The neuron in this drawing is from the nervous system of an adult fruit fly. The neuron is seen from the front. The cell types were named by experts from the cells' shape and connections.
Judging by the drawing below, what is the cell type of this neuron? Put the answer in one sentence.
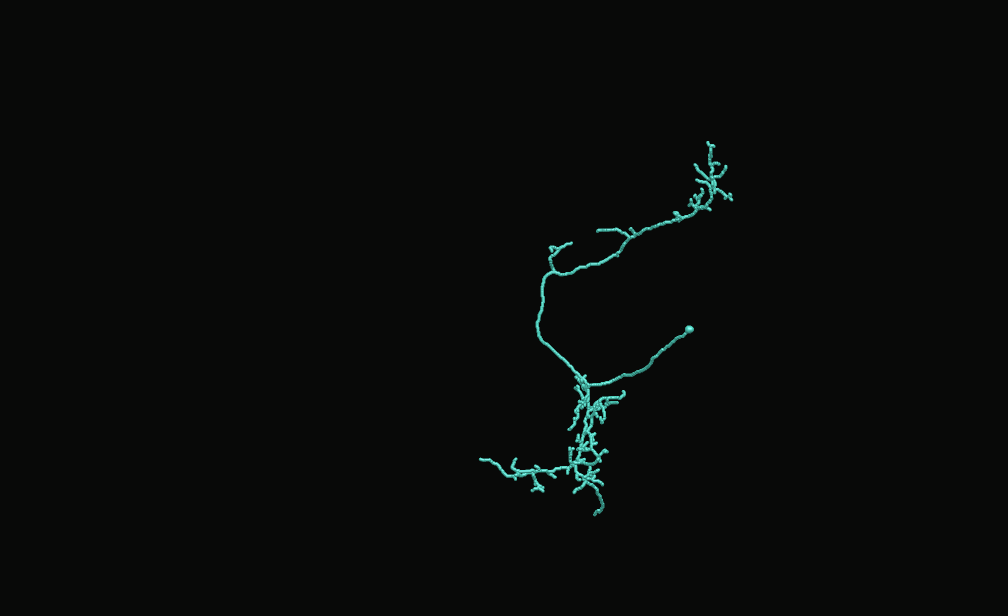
The cell type is CB4190.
